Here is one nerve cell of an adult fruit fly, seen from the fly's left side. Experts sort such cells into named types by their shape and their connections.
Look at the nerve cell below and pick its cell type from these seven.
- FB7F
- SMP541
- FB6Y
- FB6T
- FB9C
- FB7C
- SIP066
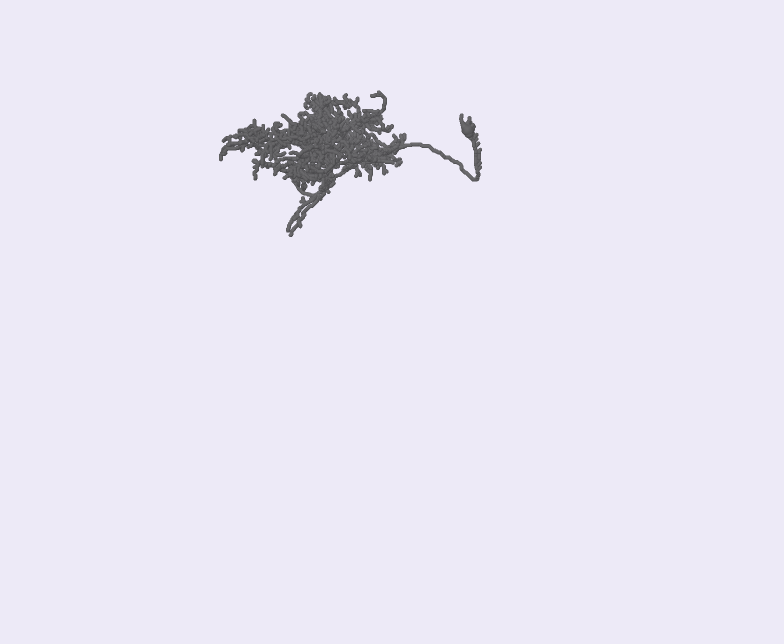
SMP541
